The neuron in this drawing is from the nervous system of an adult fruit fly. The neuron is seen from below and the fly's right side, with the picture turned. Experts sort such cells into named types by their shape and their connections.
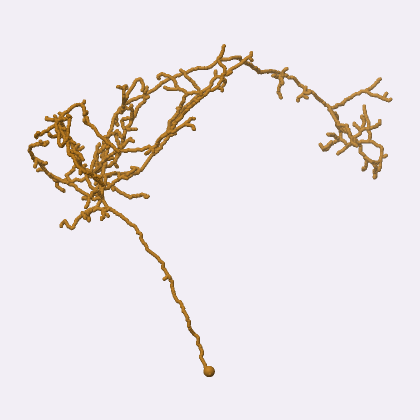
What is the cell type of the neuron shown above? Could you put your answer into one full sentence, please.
The cell type for the neuron is SIP076.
